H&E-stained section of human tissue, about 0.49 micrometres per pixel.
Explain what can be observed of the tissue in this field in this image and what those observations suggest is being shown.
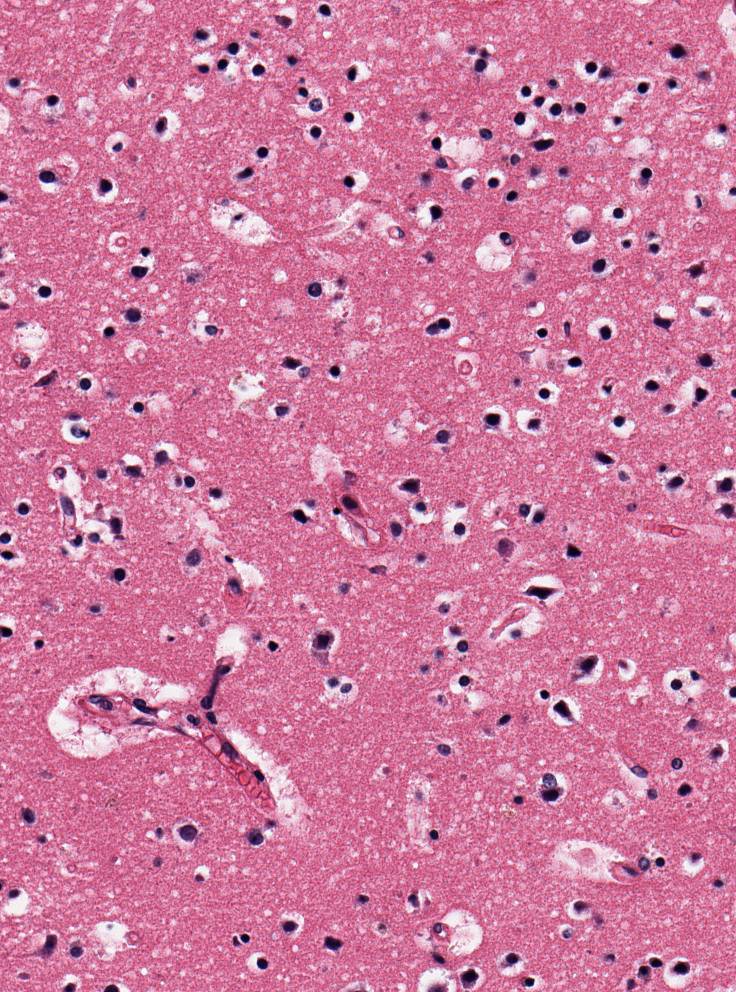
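Most cells have small, round, dark-staining nuclei with little visible cytoplasm; many nuclei sit within a clear halo. A branching thin-walled vessel at lower left lies in a wide clear space. Scattered smaller vessels, centre and right, are also ringed by clear spaces. This is cerebral cortex.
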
